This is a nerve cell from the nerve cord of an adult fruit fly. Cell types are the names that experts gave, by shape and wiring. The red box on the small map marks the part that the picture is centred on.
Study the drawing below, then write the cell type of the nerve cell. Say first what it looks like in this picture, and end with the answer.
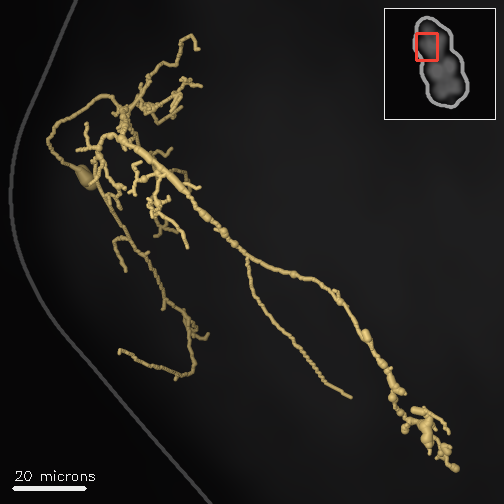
From top to bottom in the picture it spans about 120 microns. Dozens of branch ends can be seen. It is a nerve-cord intrinsic neuron. It is of cell type IN19A070.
